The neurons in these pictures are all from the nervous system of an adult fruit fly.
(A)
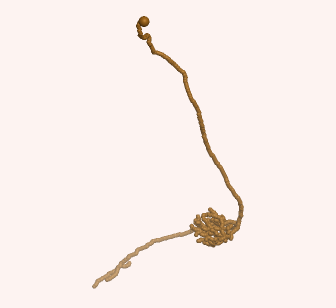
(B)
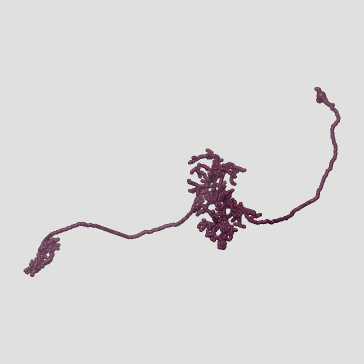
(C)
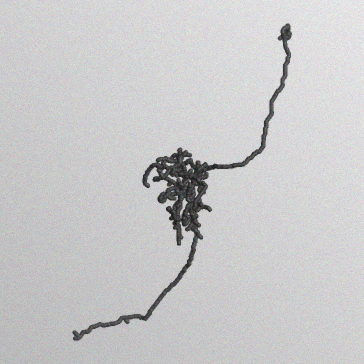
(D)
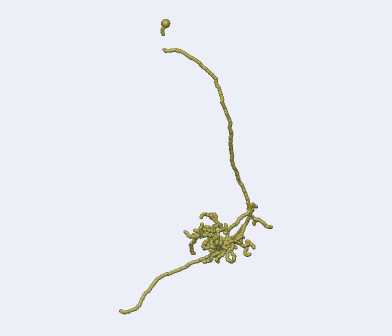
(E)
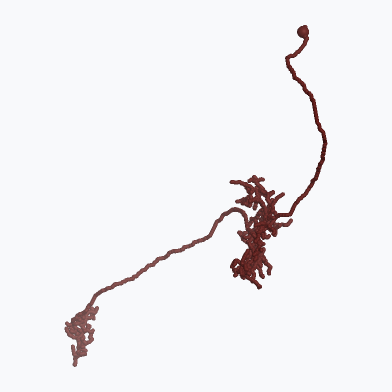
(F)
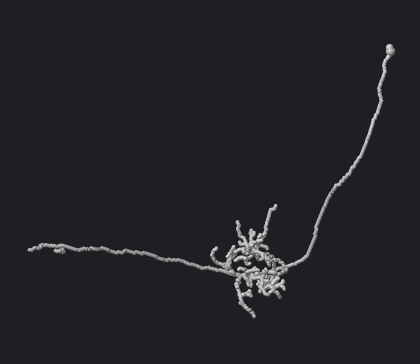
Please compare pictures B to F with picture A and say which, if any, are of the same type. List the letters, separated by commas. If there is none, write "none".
C, D, F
